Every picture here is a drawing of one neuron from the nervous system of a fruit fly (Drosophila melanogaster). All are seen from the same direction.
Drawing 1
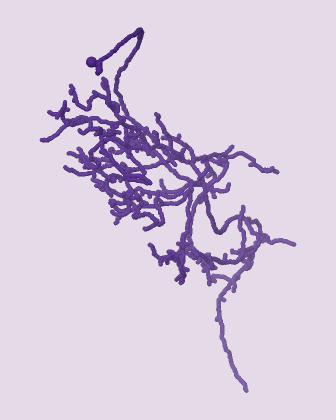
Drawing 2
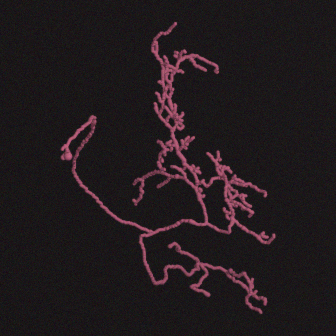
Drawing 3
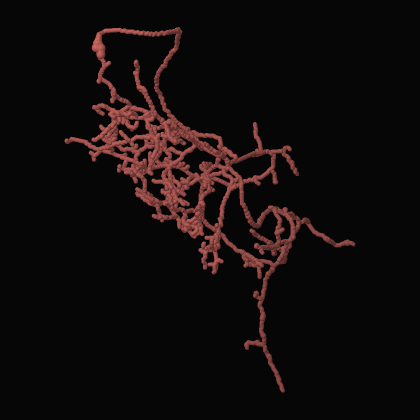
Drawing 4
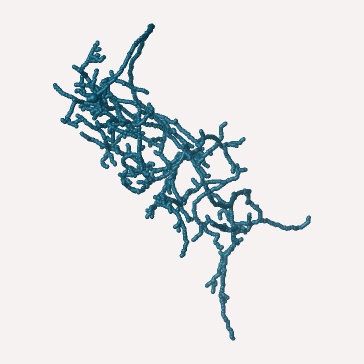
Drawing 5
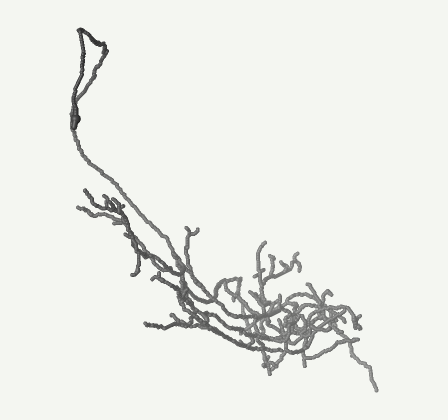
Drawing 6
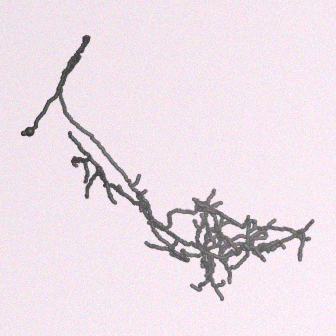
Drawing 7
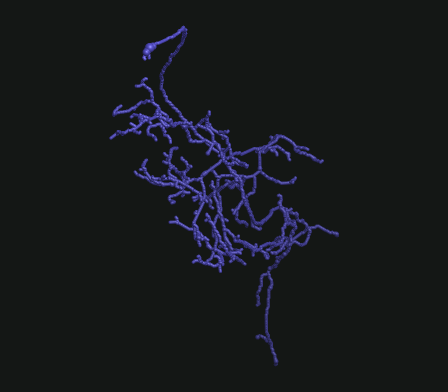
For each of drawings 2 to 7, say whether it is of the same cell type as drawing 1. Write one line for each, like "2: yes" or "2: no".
2: no
3: yes
4: yes
5: no
6: no
7: yes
